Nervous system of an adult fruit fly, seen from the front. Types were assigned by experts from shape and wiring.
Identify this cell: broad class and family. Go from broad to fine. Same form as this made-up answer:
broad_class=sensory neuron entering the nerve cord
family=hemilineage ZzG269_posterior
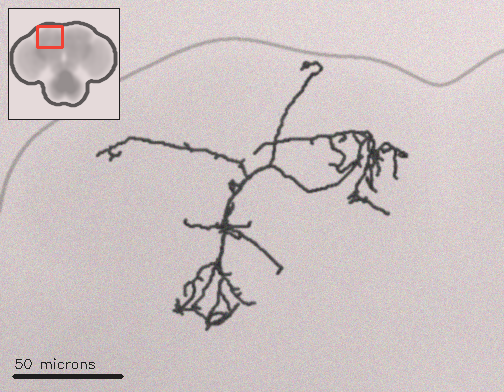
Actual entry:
broad_class=central-brain intrinsic neuron
family=hemilineage SMPpd1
